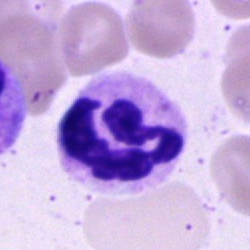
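Segmented neutrophil (centre), stained human bone marrow smear. Notice how the chromatin stays dense and dark purple throughout the nucleus, with no nucleoli showing. The cytoplasm is abundant and pale lilac, and you won't find any vacuoles in it.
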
